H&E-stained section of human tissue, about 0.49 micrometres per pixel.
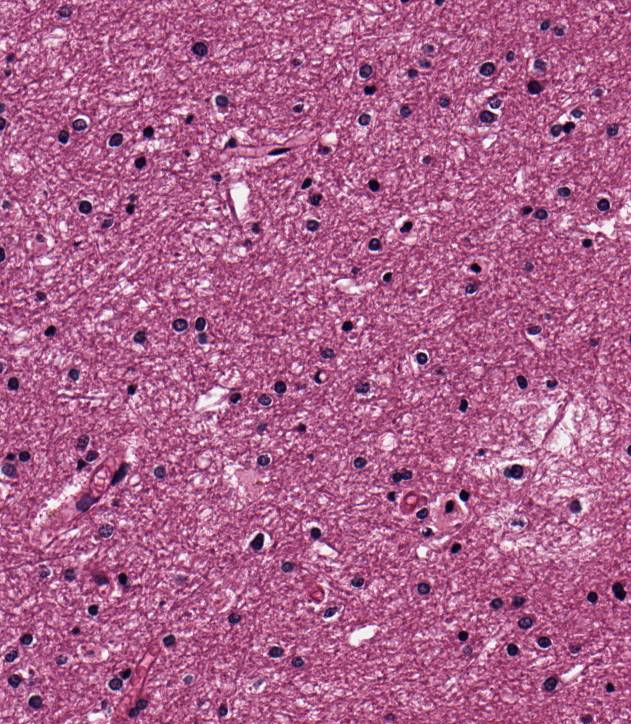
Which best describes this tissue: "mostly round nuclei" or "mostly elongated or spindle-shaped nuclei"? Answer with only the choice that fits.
Mostly round nuclei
